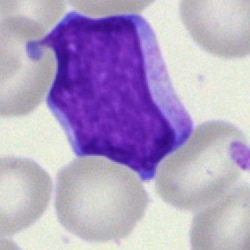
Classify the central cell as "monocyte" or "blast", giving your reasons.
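This is a blast. First, the cytoplasm: it forms only a thin rim, widest along the right side.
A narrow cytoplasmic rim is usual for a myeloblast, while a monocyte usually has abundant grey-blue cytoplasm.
Next, the nucleus: it fills most of the cell and follows its angular outline. Its chromatin is fine, evenly spread and stained deep purple. Last, the outline: a small blunt projection sticks out from the upper left corner of the cell.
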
